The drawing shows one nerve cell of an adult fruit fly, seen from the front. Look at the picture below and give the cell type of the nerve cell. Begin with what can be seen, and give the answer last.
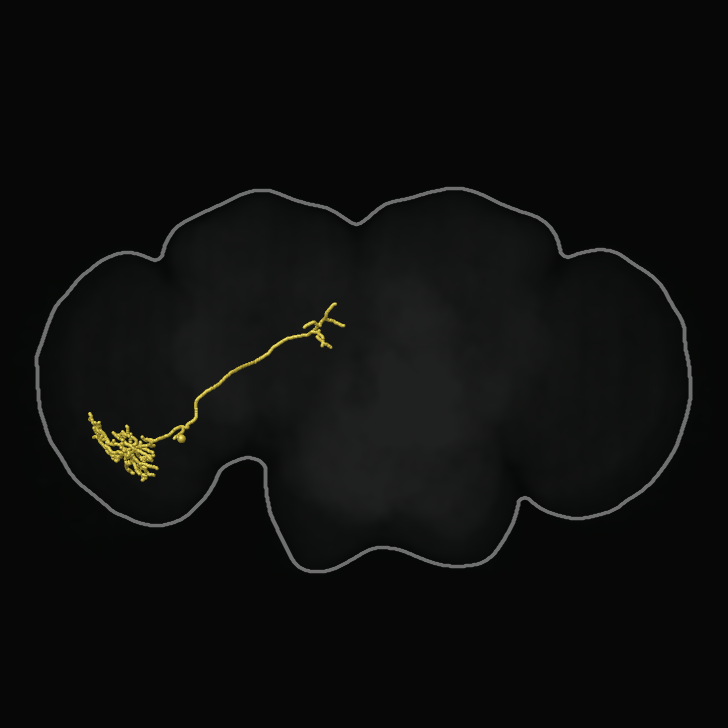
Its cell body lies on the left of the picture. As drawn here it is wider than it is tall. Its broad class is visual projection neuron. It is of cell type MeVP7.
